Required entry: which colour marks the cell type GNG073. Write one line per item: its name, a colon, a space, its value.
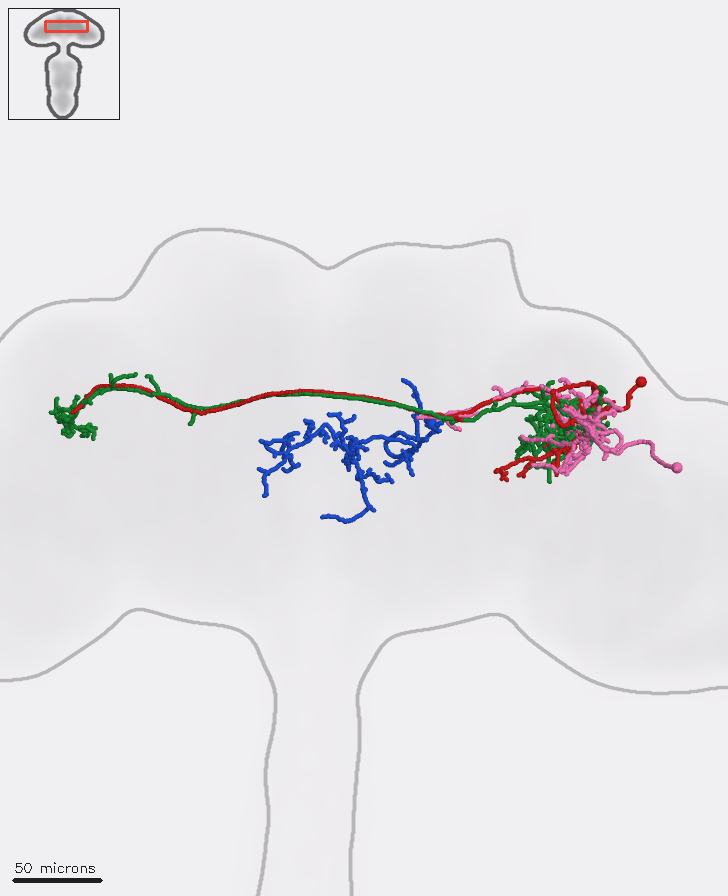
colour: blue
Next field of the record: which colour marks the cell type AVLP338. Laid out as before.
colour: green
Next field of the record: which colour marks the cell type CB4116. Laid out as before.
colour: red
